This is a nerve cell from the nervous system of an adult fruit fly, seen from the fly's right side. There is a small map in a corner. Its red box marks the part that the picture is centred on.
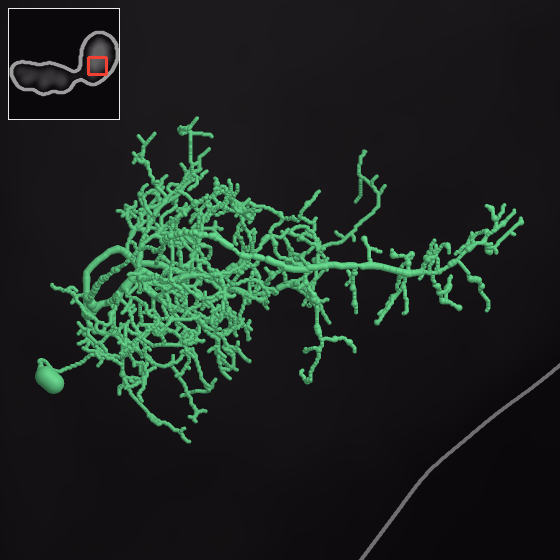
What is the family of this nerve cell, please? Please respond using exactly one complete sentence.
Of the families, hemilineage LB19 is the one for this nerve cell.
